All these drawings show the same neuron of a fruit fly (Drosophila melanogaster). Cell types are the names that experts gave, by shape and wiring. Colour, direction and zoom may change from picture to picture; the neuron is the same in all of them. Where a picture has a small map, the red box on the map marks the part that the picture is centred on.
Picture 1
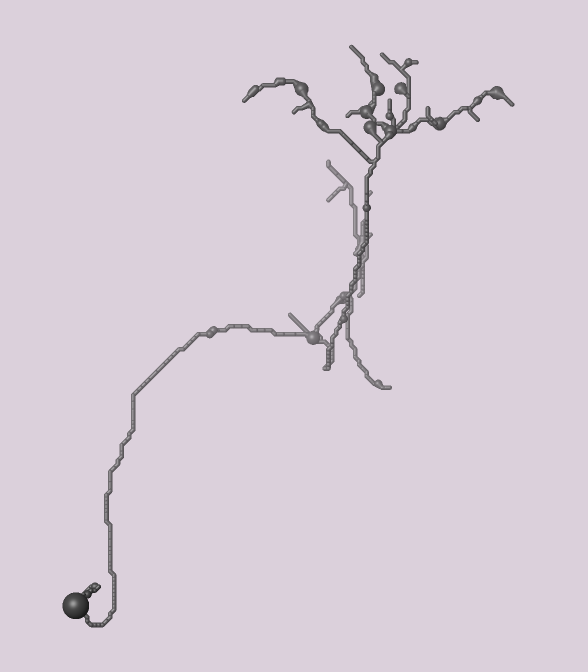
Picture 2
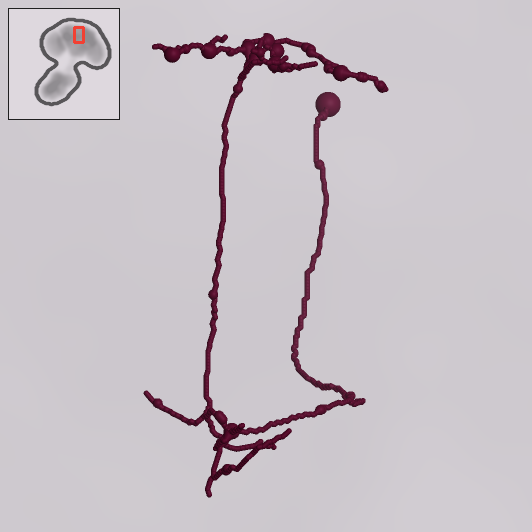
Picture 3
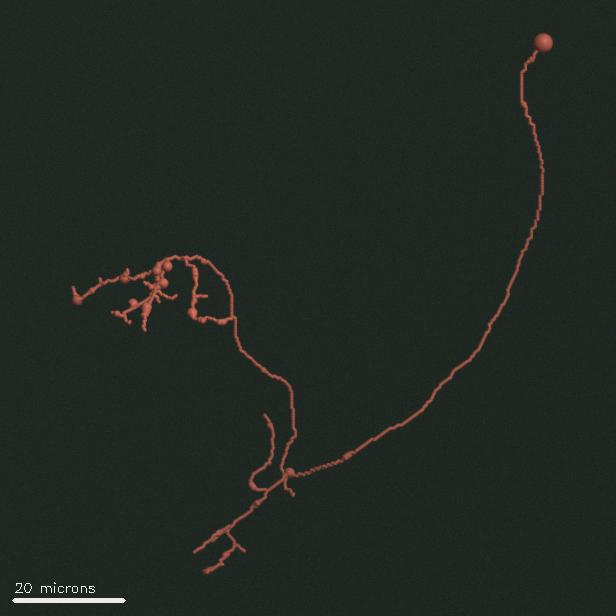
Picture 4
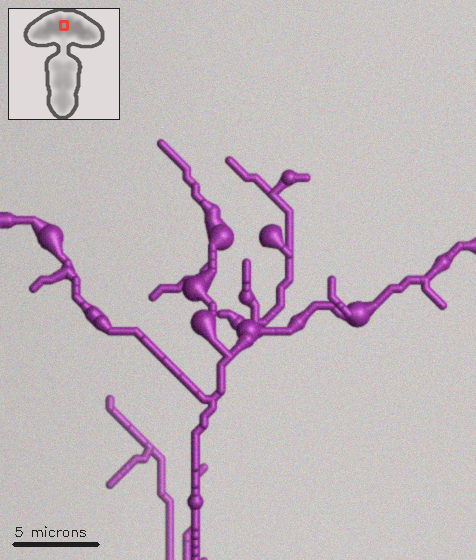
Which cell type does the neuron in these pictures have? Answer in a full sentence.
The cell type is vDeltaA_b.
